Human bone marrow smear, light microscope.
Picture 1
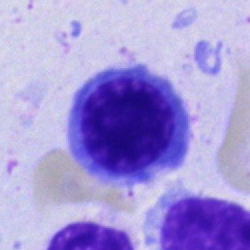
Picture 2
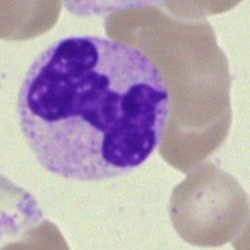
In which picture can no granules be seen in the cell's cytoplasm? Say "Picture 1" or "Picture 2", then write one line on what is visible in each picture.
Picture 1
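In picture 1: No granules are seen in the cytoplasm.
In picture 2: Fine lilac granules are scattered throughout the cytoplasm.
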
